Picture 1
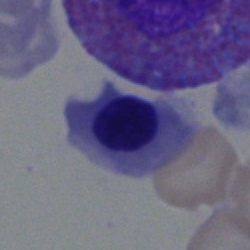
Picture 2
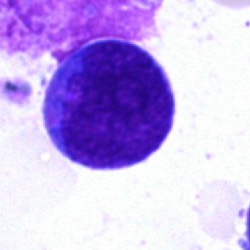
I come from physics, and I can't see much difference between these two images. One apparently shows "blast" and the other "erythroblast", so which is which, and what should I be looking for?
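The first picture shows an erythroblast; the second shows a blast. Compare the chromatin first: dense and evenly dark purple in the erythroblast, finely mottled rather than coarsely clumped in the blast.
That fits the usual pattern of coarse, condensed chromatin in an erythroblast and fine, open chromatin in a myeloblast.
Then the cytoplasm: pale grey-blue and surrounding the nucleus on all sides in the erythroblast, but only a thin deep blue rim, mostly on the left, in the blast.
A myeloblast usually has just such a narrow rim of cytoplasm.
No nucleoli can be seen in the erythroblast.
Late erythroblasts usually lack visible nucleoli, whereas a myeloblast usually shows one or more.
The erythroblast's outline is irregular, with pointed projections at its upper left; the blast's is round and smooth. Neither cell shows granules, and the blast has no vacuoles.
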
